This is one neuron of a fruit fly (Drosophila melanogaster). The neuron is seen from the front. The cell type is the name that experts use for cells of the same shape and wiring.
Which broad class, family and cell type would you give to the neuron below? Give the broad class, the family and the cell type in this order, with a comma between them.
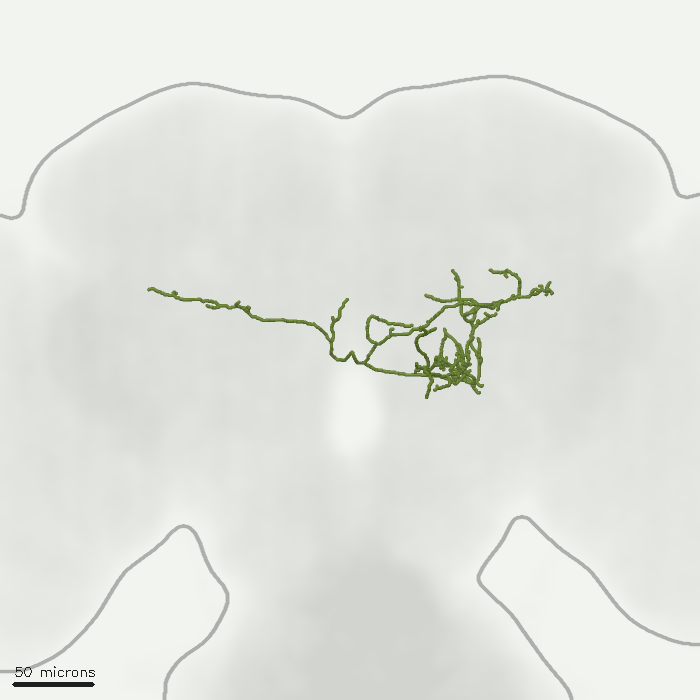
central-brain intrinsic neuron, hemilineage DM6_ventral, PS270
